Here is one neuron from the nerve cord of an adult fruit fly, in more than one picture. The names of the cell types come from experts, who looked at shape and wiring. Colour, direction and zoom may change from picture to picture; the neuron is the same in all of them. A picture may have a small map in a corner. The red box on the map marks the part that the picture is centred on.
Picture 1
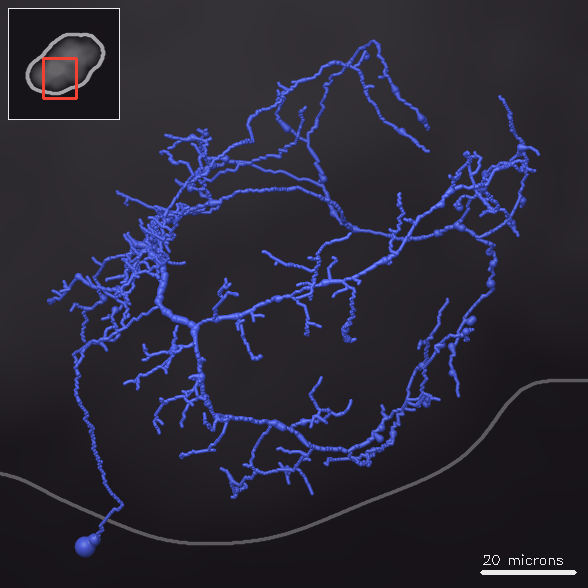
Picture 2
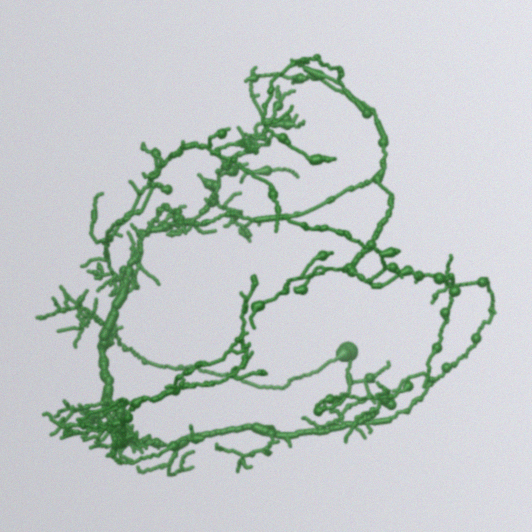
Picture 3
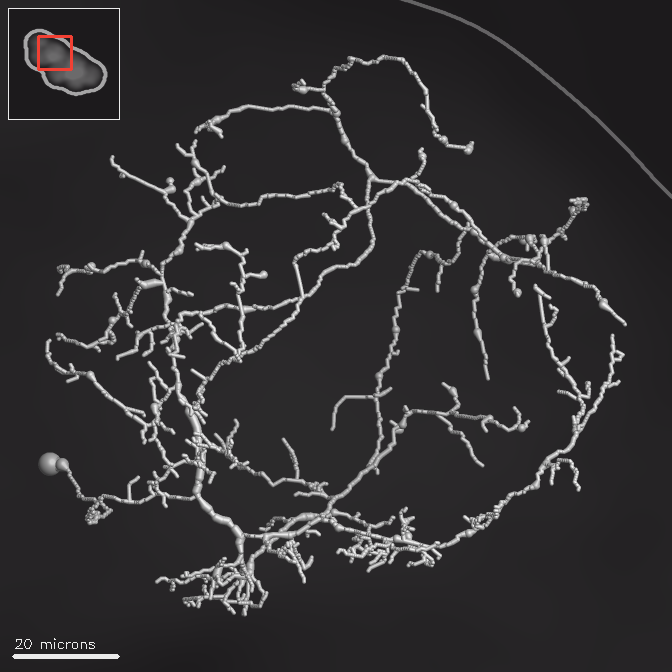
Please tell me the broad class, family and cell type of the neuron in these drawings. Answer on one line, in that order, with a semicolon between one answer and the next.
nerve-cord intrinsic neuron; hemilineage 04B; IN04B068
